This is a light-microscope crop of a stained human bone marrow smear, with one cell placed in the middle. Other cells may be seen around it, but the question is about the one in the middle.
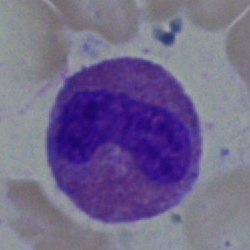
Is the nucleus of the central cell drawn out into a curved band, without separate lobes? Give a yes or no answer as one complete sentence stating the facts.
Yes, drawn out into a curved band, the nucleus shows no separate lobes.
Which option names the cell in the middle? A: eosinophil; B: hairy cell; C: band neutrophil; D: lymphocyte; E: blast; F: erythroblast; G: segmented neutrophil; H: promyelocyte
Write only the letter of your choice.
A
